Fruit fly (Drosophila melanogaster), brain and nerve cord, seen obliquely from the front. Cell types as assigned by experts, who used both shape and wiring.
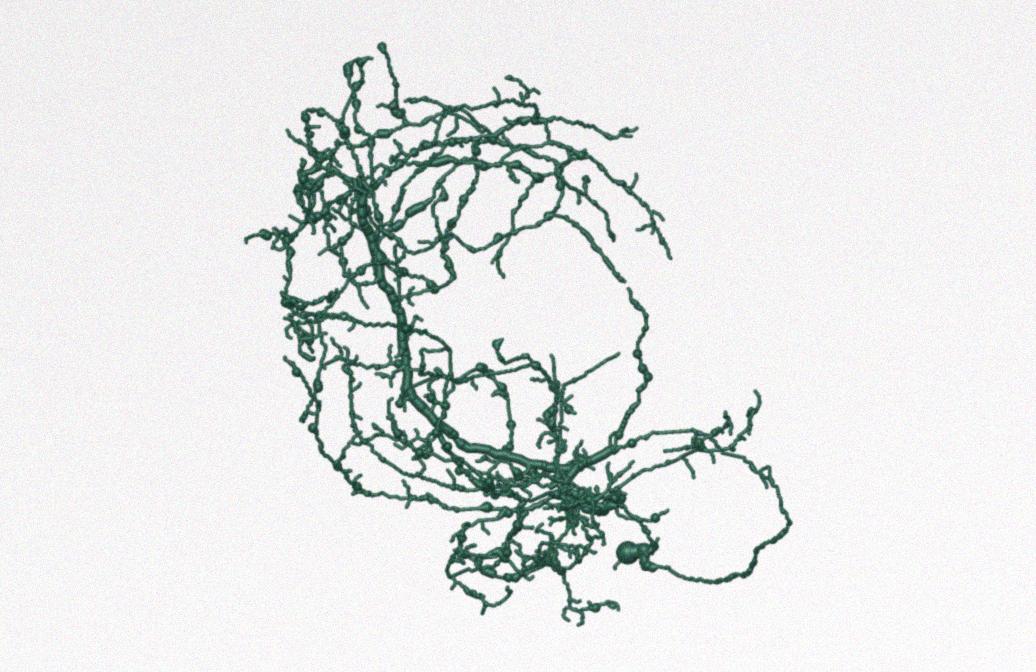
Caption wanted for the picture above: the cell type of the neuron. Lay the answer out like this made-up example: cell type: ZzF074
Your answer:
cell type: IN04B011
